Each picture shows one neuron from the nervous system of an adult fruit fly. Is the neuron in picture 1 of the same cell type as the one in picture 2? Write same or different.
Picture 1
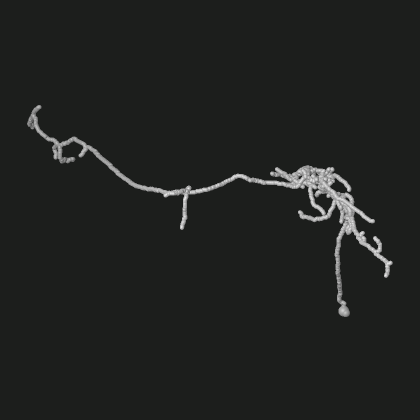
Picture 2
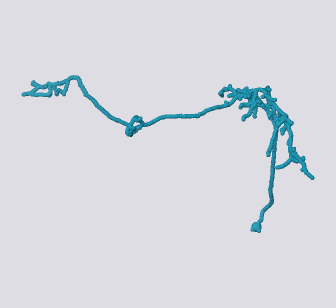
same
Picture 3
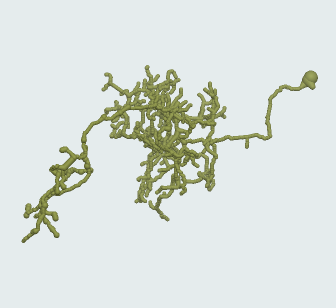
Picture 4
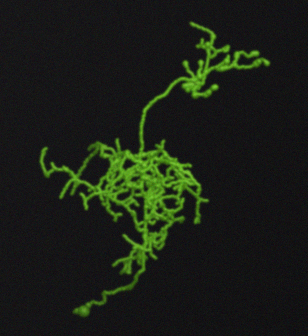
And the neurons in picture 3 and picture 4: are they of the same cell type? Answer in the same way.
same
